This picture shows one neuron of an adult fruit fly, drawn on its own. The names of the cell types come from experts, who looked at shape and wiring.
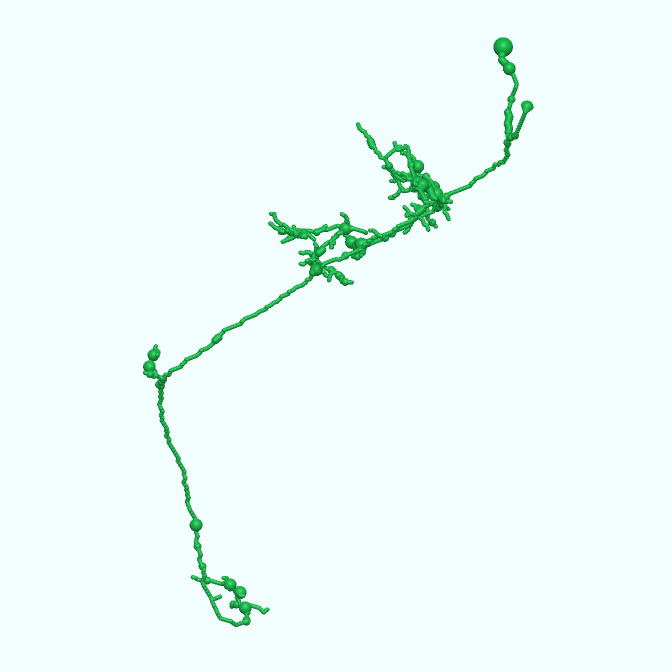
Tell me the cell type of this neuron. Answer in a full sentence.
The cell type is TmY10.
